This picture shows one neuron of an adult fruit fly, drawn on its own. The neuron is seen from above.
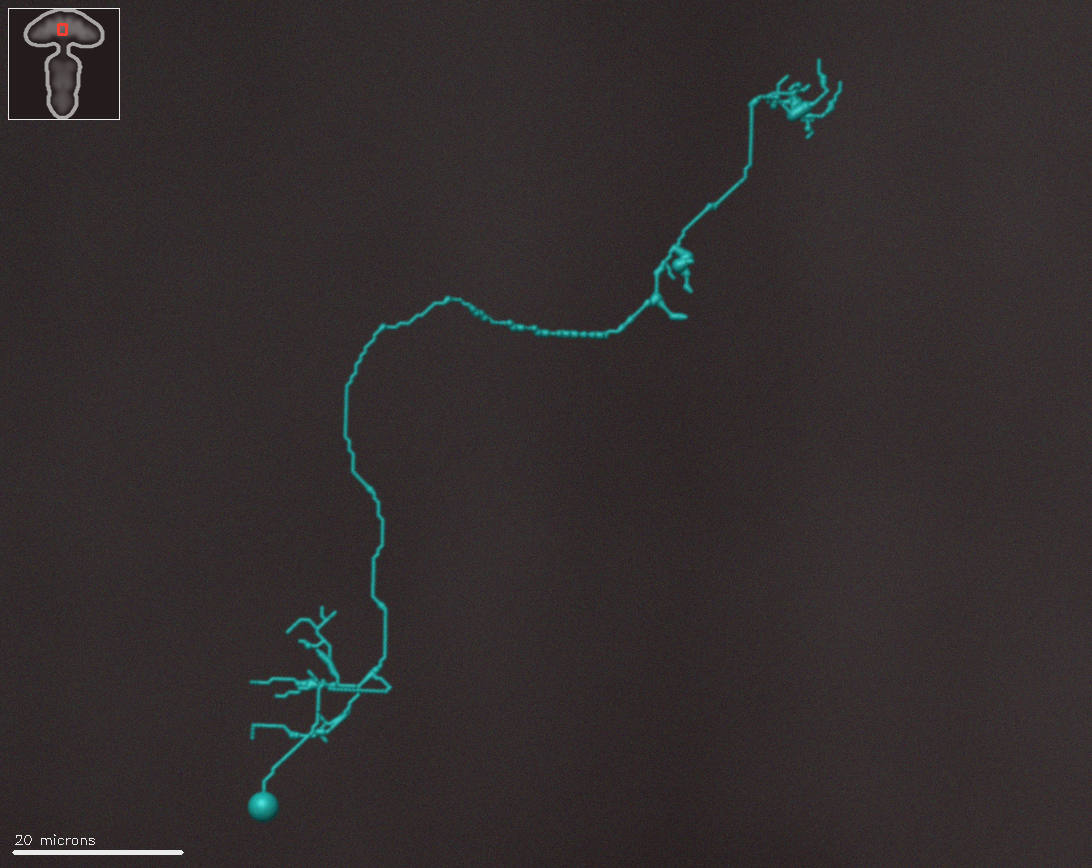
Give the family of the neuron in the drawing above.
class CX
